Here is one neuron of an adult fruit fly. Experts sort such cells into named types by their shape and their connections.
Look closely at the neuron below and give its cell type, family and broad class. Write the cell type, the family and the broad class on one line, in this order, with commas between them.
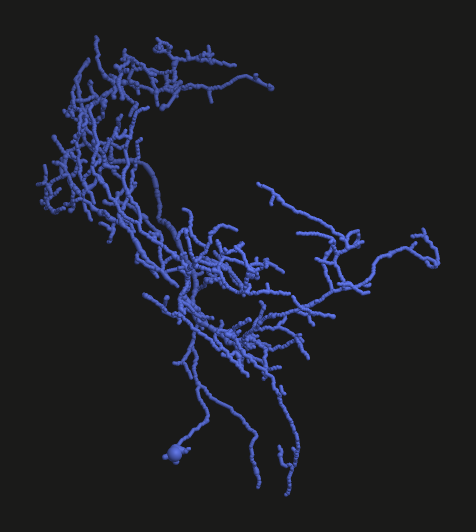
LPN_b, hemilineage SMPpv2_dorsal, central-brain intrinsic neuron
